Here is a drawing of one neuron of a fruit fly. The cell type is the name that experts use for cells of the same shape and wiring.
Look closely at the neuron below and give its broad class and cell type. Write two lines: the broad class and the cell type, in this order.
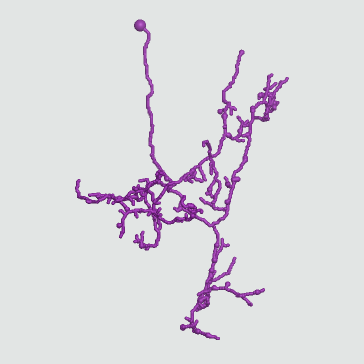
central-brain intrinsic neuron
PS149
